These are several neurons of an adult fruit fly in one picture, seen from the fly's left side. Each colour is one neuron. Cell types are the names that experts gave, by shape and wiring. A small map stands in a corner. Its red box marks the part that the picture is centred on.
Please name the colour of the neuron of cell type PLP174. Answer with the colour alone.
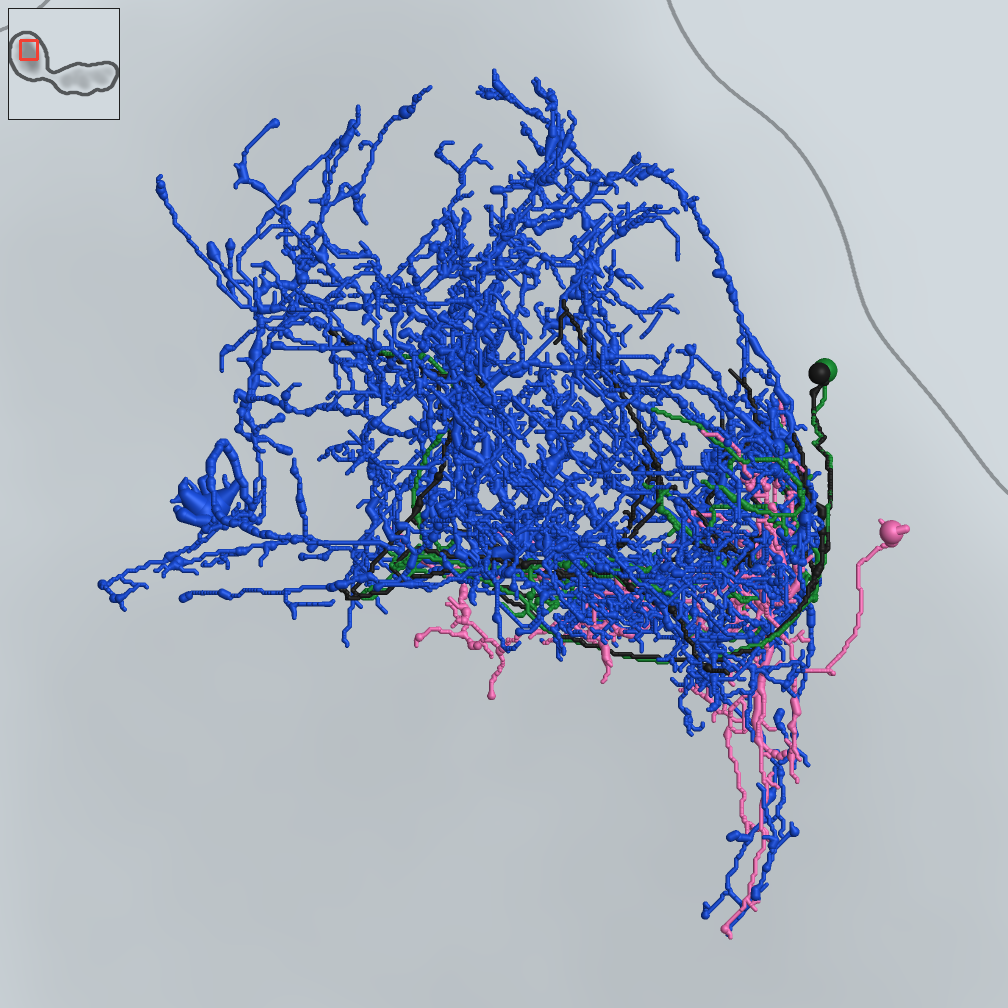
green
